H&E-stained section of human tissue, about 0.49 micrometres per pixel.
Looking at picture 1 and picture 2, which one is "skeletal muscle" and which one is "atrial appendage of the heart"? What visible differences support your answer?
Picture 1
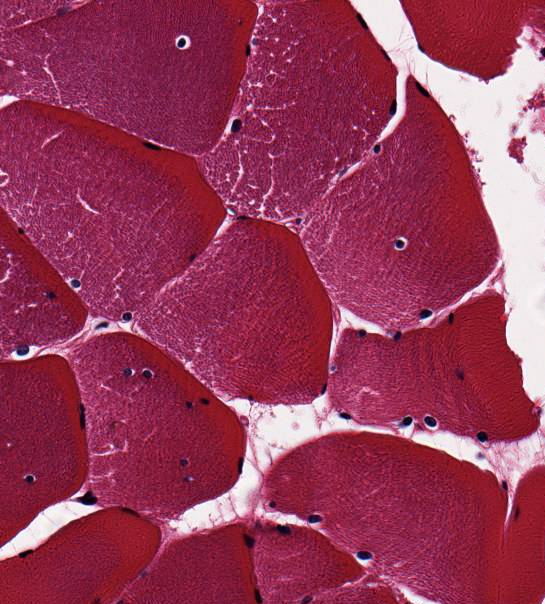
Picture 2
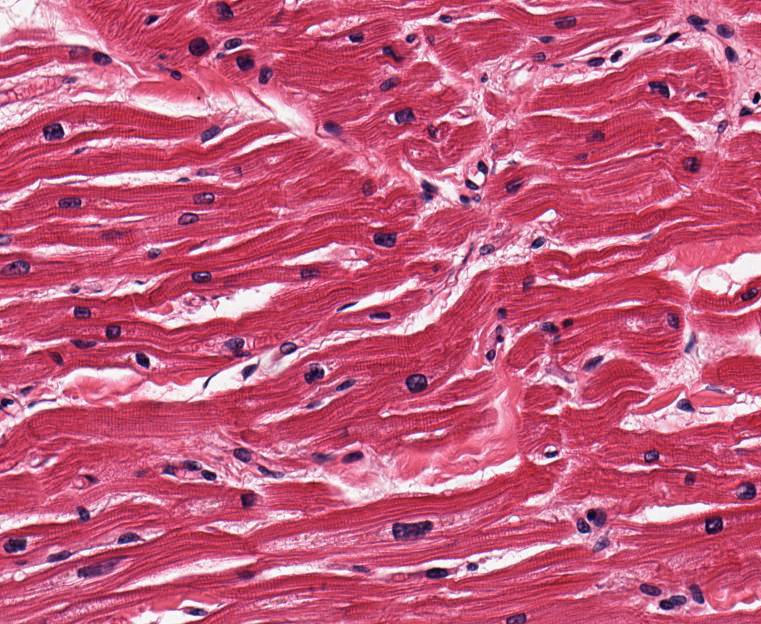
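So the first one's skeletal muscle, and the second is atrial appendage of the heart. In the skeletal muscle you've got deep pink-red fibre cytoplasm with a fine stippled texture, dark flattened nuclei along the edges of many fibres, and thin strands of pale connective tissue in between. The atrial fibres, by contrast, branch and join their neighbours instead of running as separate parallel cylinders. Their cytoplasm is deep pink with fine cross-striations, and the nuclei sit singly, spaced apart along the fibres rather than in rows of many. Their direction shifts too: roughly horizontal across the left and lower parts, then at varied angles in the upper right.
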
